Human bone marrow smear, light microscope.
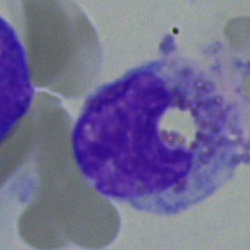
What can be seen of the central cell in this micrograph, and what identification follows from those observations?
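The nucleus fills the left part of this one, and it's got a deep notch on its right side. Its deep purple chromatin is mottled with small paler patches. Look at the margin too, ragged along the right and upper side. It's a monocyte.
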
